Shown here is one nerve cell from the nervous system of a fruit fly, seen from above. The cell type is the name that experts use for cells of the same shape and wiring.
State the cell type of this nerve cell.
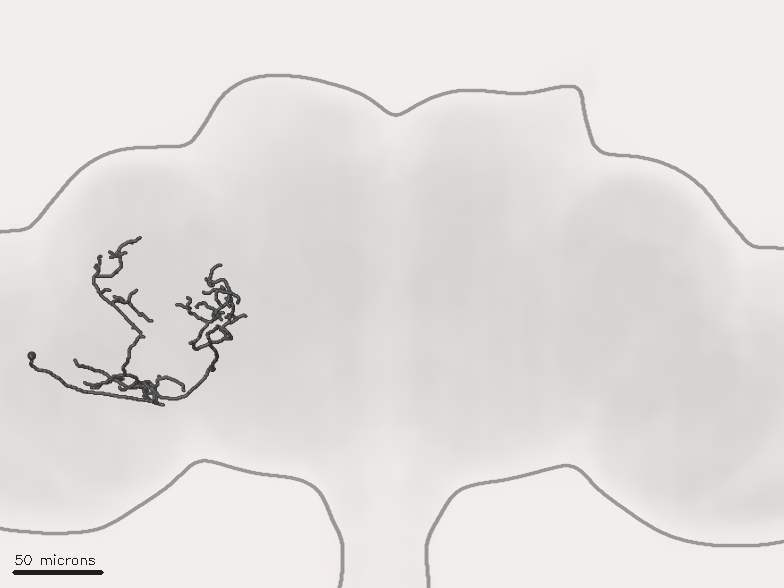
CB1901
